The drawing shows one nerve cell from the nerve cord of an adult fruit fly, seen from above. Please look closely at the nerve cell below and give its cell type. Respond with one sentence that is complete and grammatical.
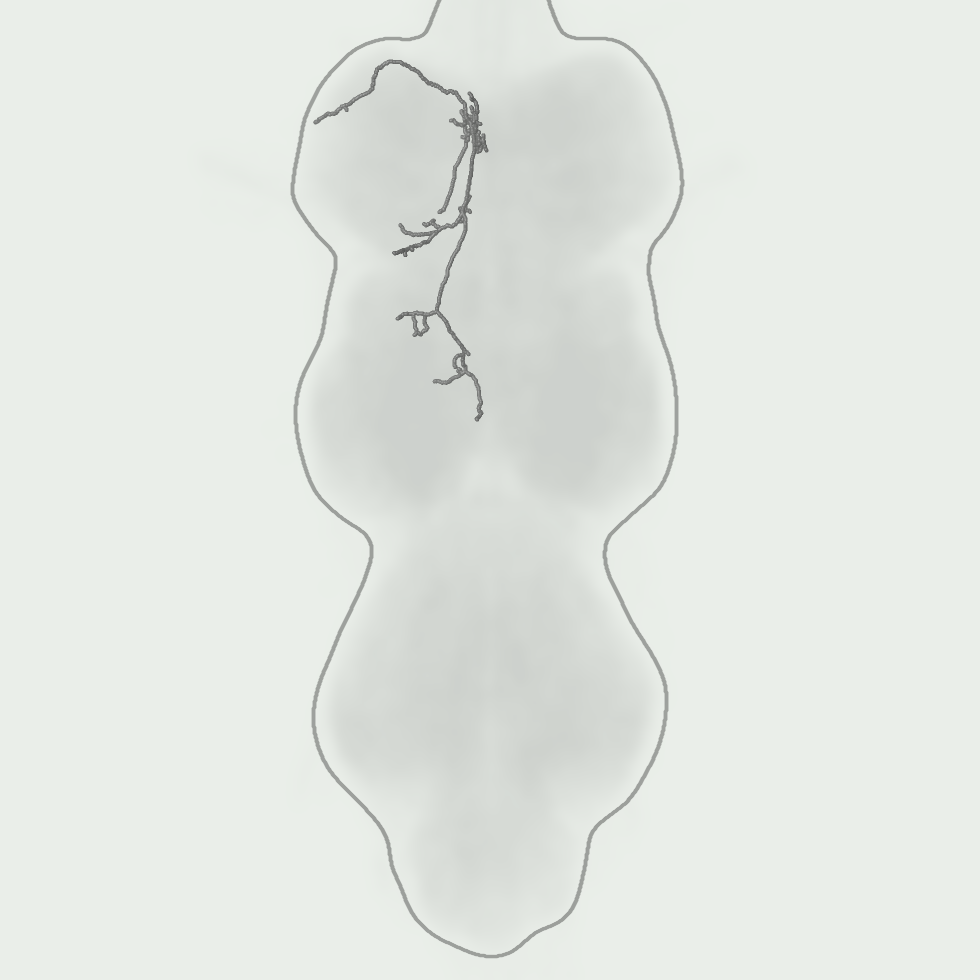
Regarding its cell type, the nerve cell is SNxx29.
